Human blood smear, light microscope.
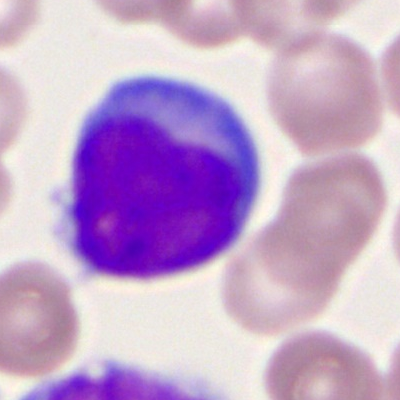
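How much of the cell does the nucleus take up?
Most of it, with a shallow notch in its upper edge.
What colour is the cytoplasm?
Blue, and small pale projections stick out from the cell's left edge.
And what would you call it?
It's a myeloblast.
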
